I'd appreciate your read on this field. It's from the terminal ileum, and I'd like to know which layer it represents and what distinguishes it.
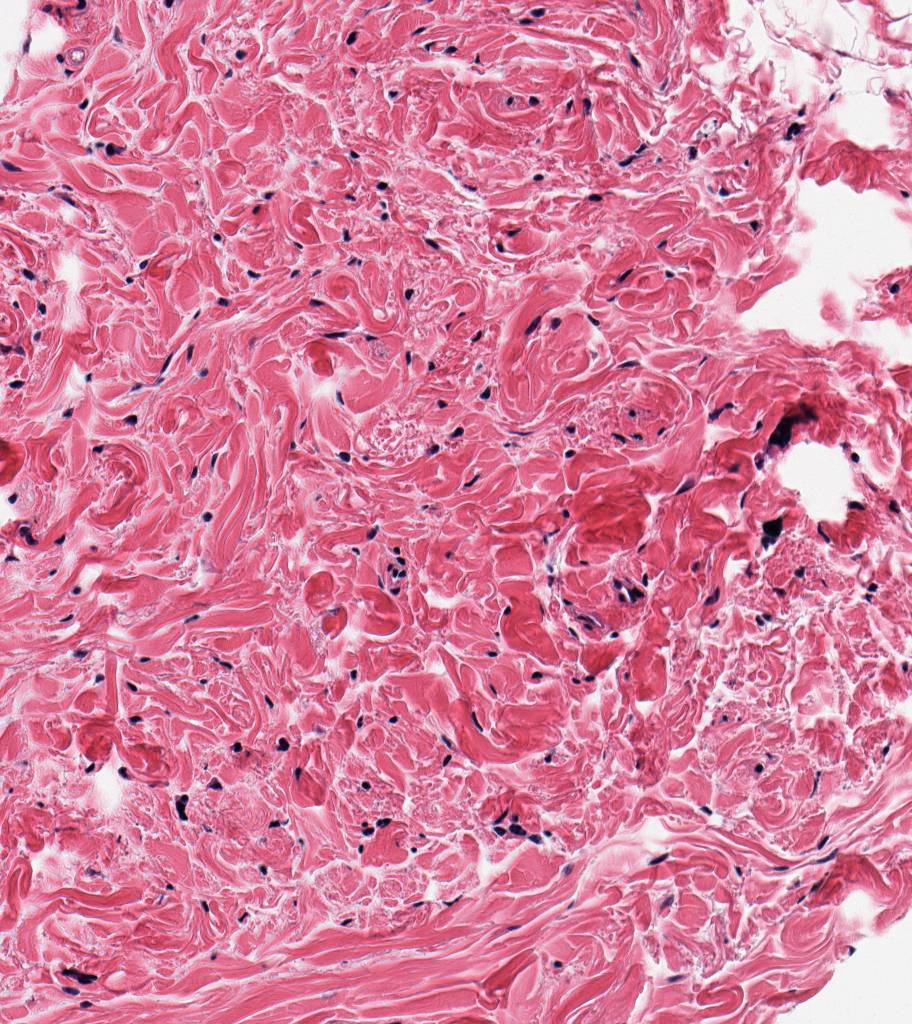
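Answer: dense connective tissue of eosinophilic collagen bundles, filling the whole field. The bundles run wavy and interwoven in haphazard directions, with the small, dark, elongated nuclei of sparse fibroblasts lying singly between them.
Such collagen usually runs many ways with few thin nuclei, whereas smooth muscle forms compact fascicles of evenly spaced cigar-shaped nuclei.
No epithelium, glands, hair follicles or fat lobules are present.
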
